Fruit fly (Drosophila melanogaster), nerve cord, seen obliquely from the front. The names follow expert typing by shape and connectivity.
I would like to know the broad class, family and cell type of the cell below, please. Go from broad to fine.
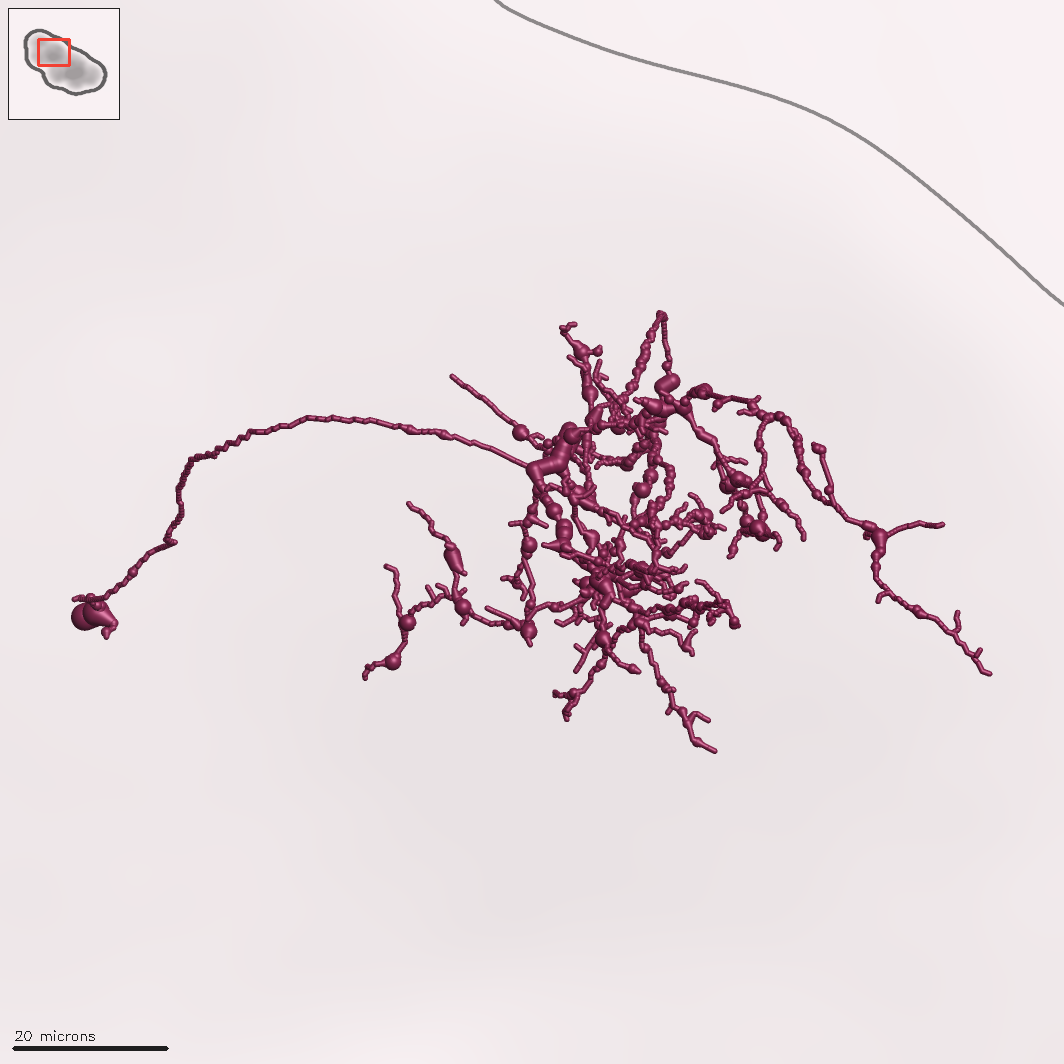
nerve-cord intrinsic neuron; hemilineage 04B; IN04B105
